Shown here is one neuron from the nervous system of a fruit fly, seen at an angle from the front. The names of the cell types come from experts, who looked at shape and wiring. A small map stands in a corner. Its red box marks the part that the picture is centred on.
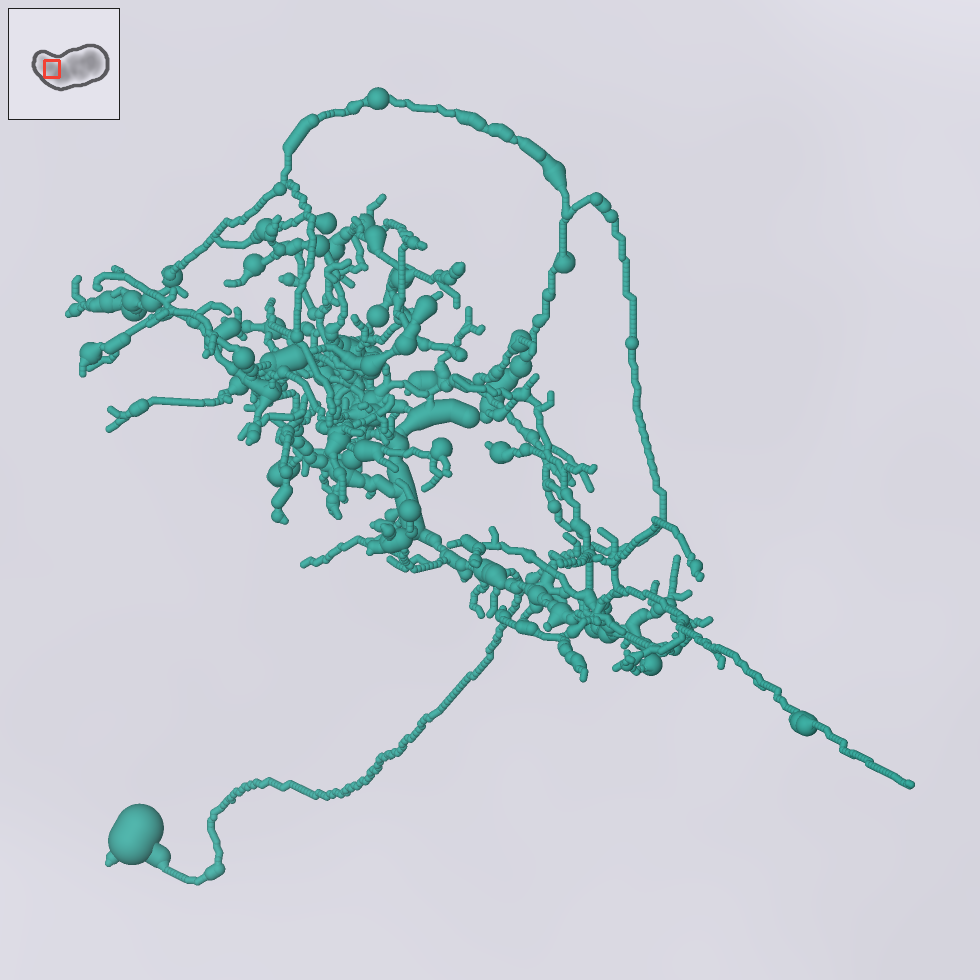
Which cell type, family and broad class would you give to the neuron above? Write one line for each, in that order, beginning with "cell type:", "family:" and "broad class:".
cell type: IN02A032
family: hemilineage 02A
broad class: nerve-cord intrinsic neuron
